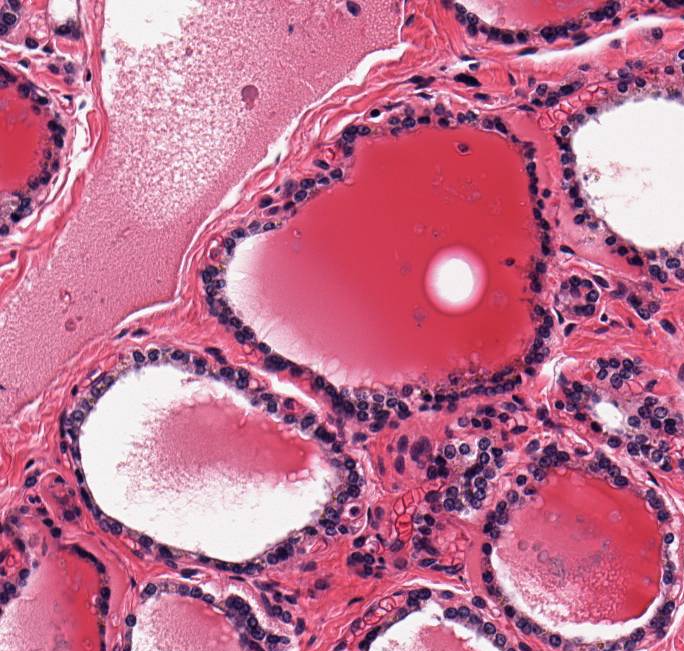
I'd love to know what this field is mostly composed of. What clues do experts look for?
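Thyroid follicle is the main structure, each follicle lined by a single layer of low cuboidal cells with small, round, dark nuclei.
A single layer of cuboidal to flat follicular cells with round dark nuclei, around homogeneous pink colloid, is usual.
The large central follicle holds dense, homogeneous, deep-pink content, and thin strands of pink fibrous connective tissue separate the follicles.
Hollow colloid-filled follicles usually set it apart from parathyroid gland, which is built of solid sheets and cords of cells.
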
